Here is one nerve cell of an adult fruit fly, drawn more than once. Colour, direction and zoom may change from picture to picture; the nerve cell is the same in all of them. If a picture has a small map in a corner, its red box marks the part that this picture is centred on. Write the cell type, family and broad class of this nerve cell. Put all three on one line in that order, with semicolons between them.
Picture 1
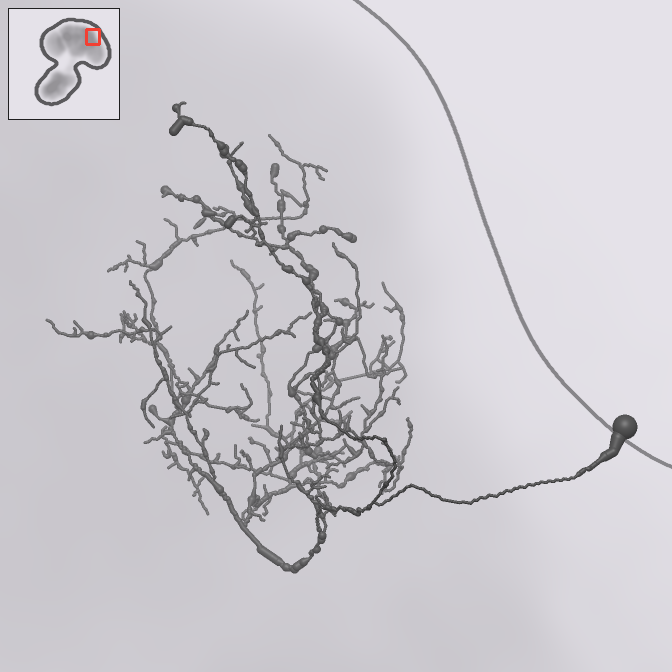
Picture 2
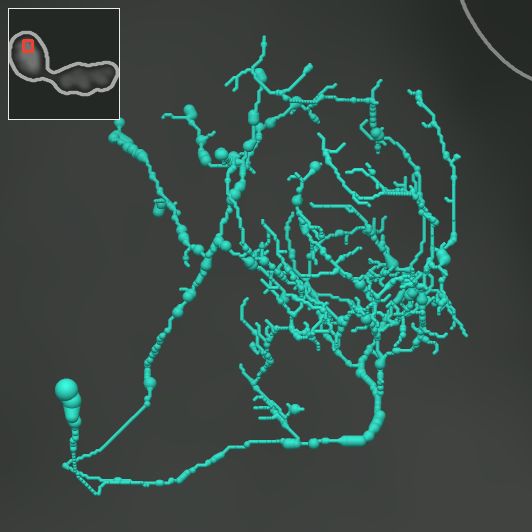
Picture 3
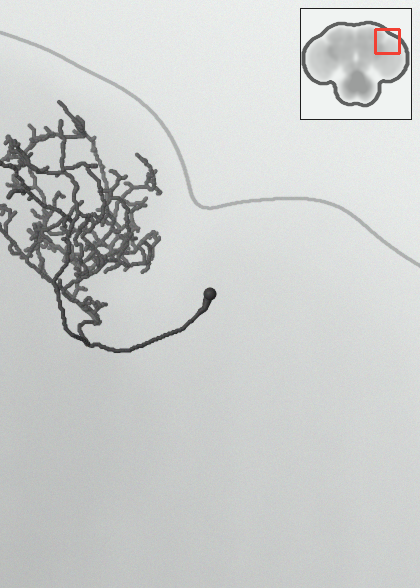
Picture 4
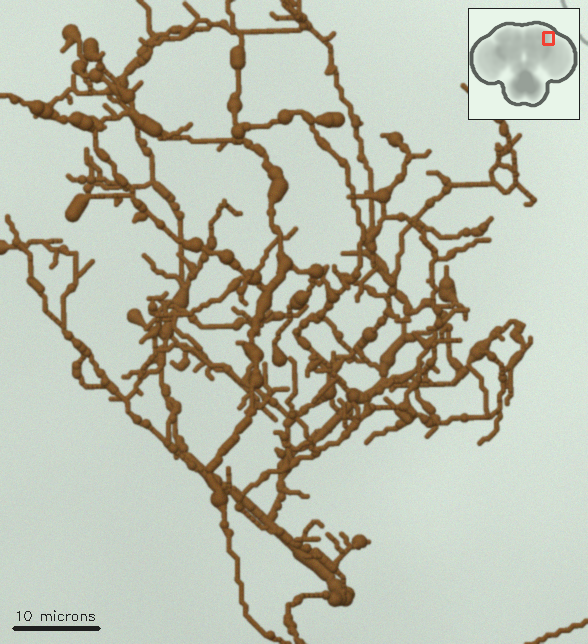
CB2048; hemilineage SLPav1_medial; central-brain intrinsic neuron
